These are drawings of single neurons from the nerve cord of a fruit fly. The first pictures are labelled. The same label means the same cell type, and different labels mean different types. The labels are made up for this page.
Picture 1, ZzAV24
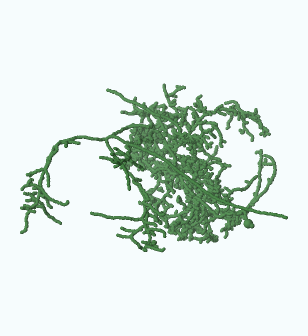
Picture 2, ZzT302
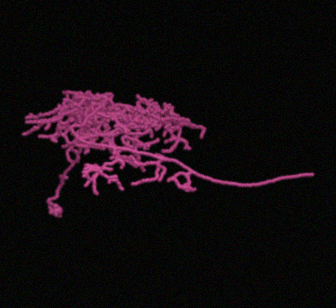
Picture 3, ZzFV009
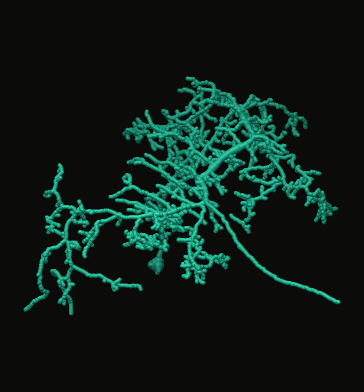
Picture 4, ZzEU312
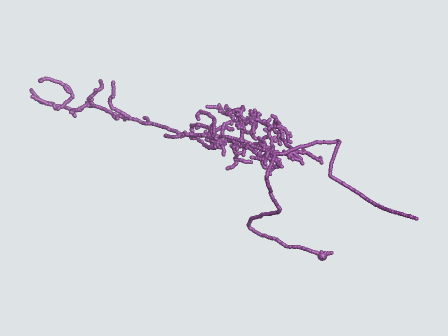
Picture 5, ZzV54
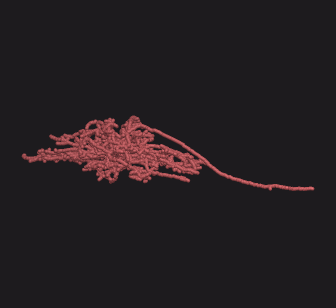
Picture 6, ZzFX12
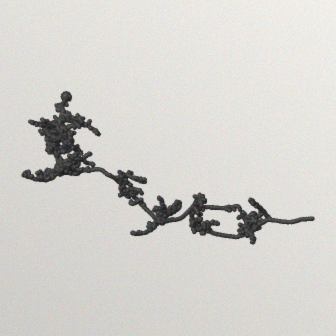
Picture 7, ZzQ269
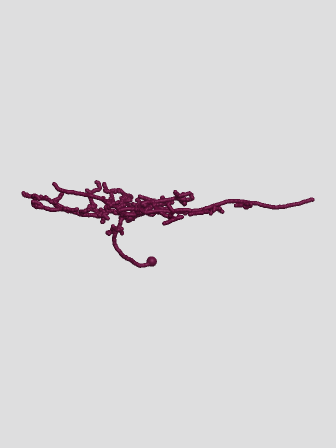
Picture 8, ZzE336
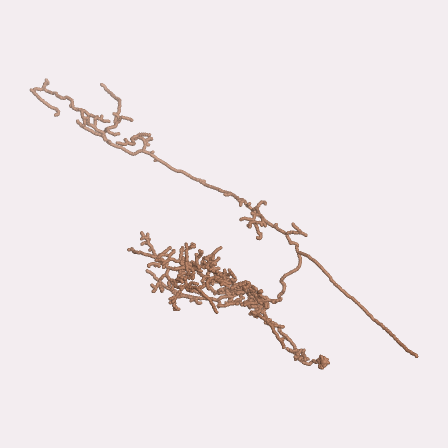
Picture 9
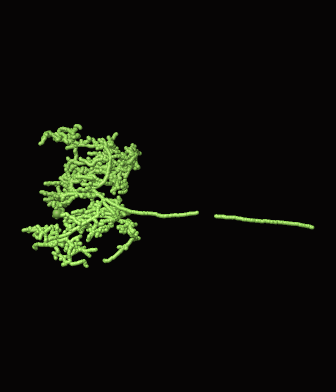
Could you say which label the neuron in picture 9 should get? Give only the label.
ZzFV009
